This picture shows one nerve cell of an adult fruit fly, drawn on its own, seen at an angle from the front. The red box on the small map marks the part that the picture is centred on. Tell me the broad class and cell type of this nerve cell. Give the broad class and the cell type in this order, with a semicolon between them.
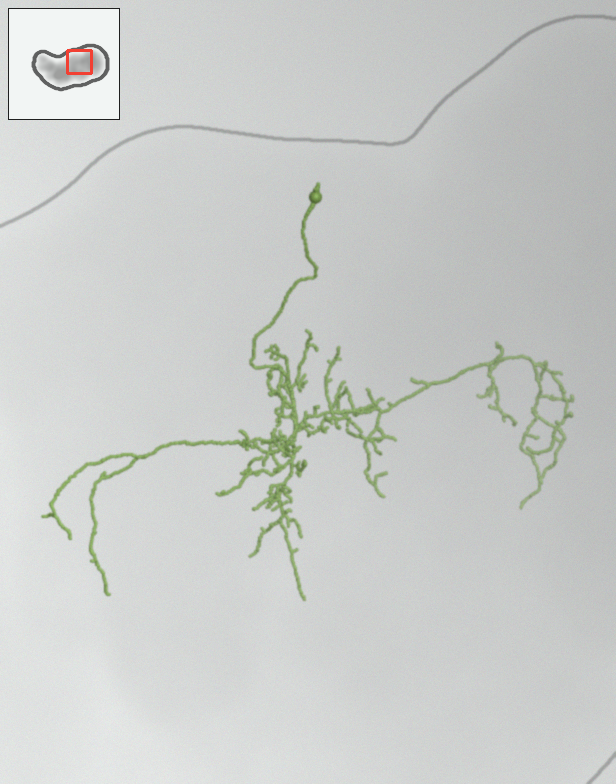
central-brain intrinsic neuron; IB044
